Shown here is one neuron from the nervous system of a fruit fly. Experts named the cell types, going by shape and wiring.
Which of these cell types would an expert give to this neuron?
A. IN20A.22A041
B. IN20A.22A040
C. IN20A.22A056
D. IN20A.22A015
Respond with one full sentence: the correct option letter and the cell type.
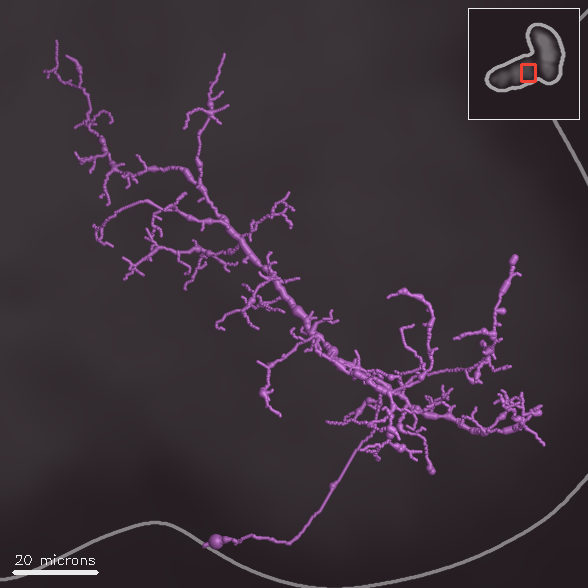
Option D, IN20A.22A015, is the type of cell the neuron is.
